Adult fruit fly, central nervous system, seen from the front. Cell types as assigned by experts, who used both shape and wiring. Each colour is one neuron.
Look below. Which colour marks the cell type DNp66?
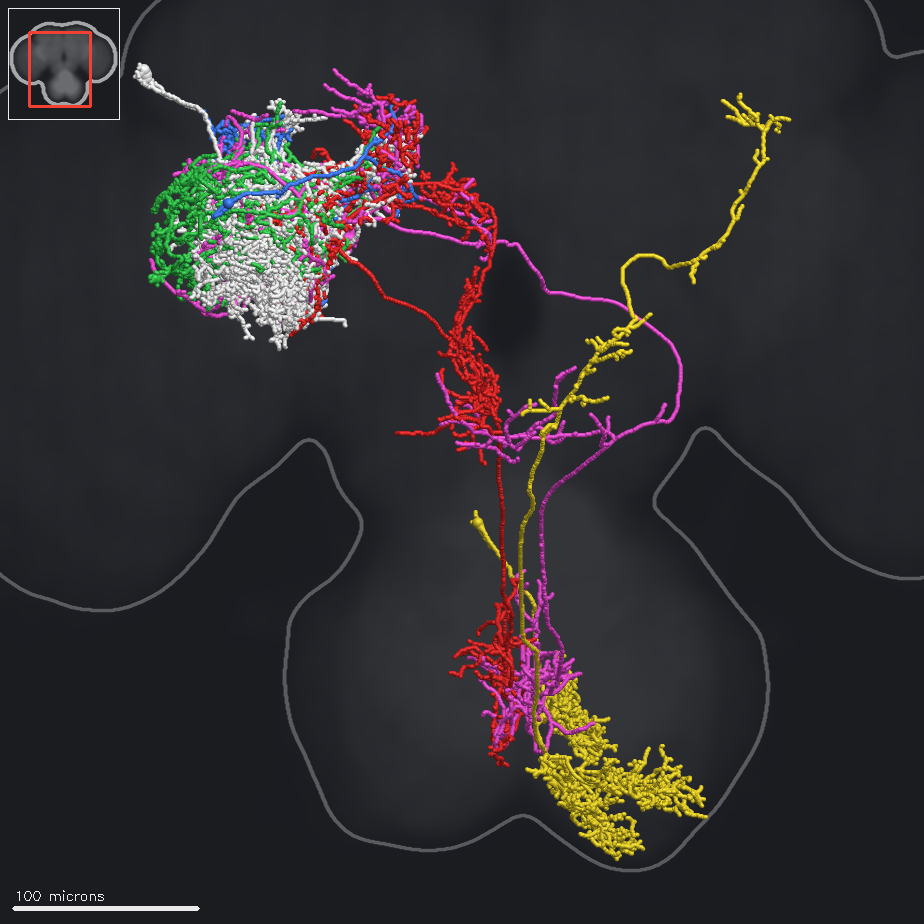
magenta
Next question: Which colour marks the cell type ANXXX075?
yellow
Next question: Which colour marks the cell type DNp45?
red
